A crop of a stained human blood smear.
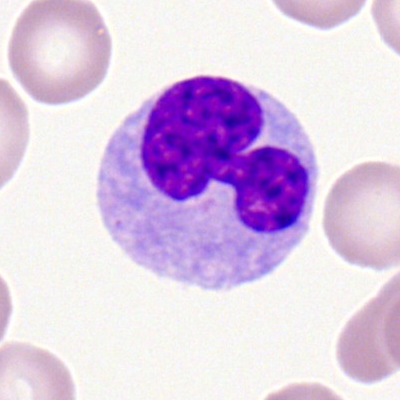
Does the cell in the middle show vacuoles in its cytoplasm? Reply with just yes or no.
No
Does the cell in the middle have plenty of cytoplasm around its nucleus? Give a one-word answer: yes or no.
Yes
